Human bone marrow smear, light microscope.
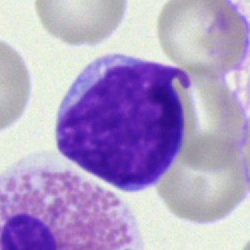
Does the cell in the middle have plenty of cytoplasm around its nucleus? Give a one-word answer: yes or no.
No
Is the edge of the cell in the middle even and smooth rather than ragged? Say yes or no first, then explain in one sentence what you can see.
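No. A small curved hook-like projection extends from the upper-right edge.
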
